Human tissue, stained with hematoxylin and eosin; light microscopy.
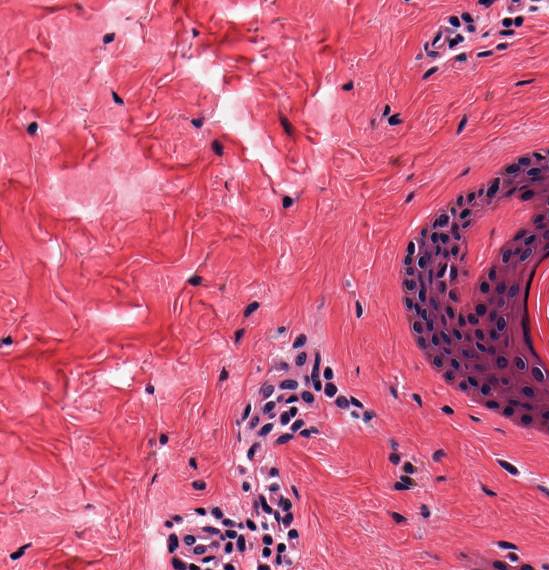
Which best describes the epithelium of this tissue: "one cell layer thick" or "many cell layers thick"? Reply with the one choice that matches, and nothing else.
Many cell layers thick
